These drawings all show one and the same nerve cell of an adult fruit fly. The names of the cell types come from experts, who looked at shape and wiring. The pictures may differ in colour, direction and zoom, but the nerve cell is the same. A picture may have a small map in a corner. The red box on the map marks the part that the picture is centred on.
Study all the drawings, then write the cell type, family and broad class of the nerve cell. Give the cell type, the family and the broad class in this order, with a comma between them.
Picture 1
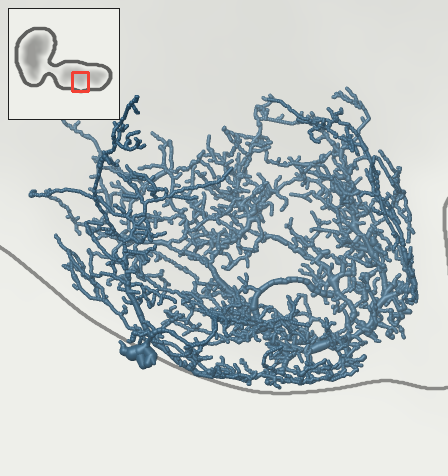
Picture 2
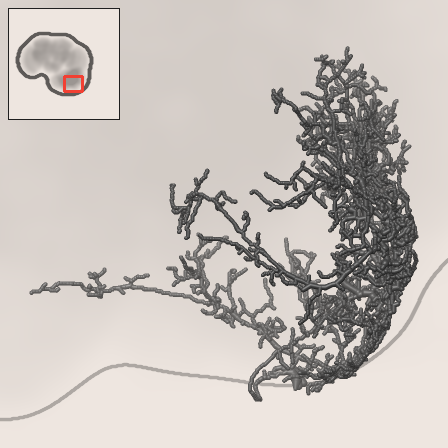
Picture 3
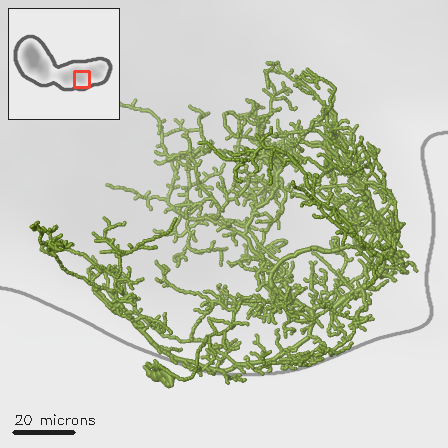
IN13A010, hemilineage 13A, nerve-cord intrinsic neuron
